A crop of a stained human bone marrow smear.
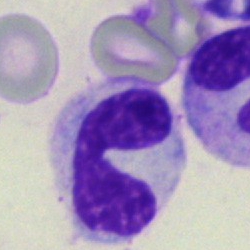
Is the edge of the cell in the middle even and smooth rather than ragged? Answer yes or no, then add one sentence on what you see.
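Yes. The cell outline is rounded and smooth.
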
